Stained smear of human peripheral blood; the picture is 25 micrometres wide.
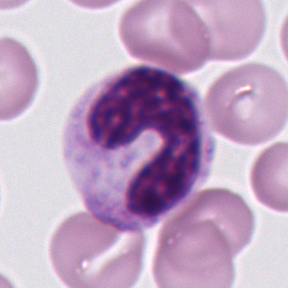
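Band neutrophil, central cell. Nucleus a thick curved band, bent into a horseshoe. Chromatin dark purple, coarsely clumped. Cytoplasm pale pinkish-lilac, with fine, scattered lilac granules.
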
